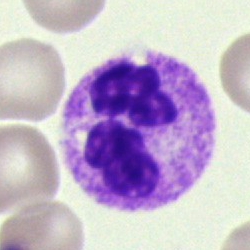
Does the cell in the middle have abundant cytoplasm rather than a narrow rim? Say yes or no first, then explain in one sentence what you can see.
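Yes. The cytoplasm is abundant and pale lilac-pink.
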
